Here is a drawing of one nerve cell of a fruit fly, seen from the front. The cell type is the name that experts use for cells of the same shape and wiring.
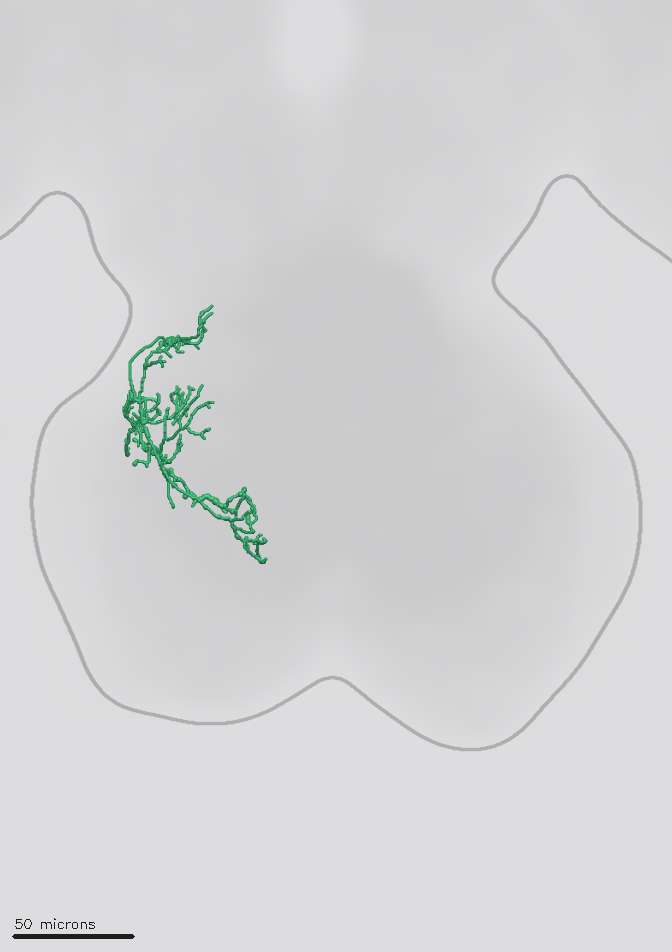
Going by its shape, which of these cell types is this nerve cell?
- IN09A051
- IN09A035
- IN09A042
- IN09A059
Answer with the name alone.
IN09A035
